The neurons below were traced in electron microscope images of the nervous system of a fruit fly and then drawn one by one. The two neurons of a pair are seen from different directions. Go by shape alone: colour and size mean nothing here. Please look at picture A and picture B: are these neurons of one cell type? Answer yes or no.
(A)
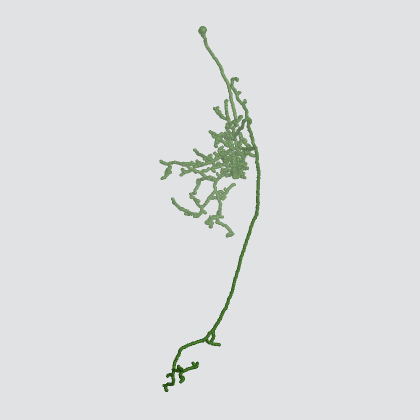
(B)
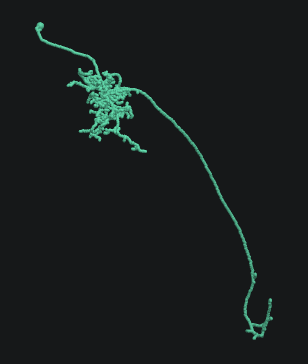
yes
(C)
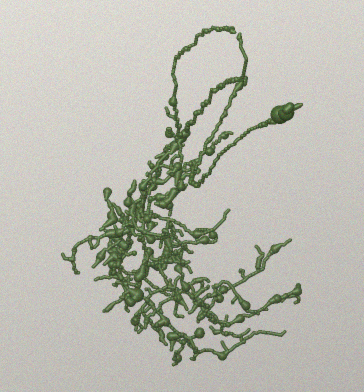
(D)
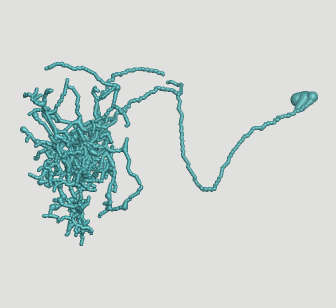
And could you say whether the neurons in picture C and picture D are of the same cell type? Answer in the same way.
yes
